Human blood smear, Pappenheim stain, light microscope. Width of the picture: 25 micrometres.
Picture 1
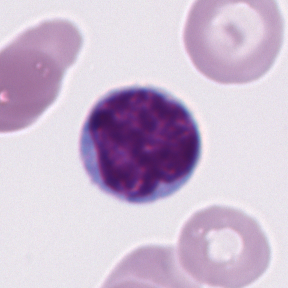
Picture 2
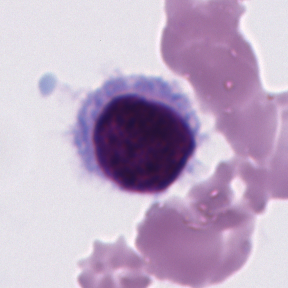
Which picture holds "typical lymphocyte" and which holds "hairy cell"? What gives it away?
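Of the two, the typical lymphocyte is in picture 1 and the hairy cell is in picture 2. The clearest difference is the border, which is smooth and round in picture 1 but ragged, with many fine hair-like projections all around, in picture 2. In picture 1 the cytoplasm forms only a thin rim, and the nucleus, about 10 micrometres across, fills about 80% of the cell's area.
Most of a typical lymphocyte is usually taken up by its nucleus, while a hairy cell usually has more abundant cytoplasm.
In picture 2 the rim of cytoplasm is wider on the left side of the nucleus than on the right. The chromatin in picture 1 is dark purple and coarsely clumped, with no nucleoli visible, while in picture 2 it stains dark purple.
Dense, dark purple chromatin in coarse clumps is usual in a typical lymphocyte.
Both cells have pale blue cytoplasm without visible granules.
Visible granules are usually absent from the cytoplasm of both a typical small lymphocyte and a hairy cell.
A small pale blue round blob lies off the upper left edge of the hairy cell, joined to it by a thin strand.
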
